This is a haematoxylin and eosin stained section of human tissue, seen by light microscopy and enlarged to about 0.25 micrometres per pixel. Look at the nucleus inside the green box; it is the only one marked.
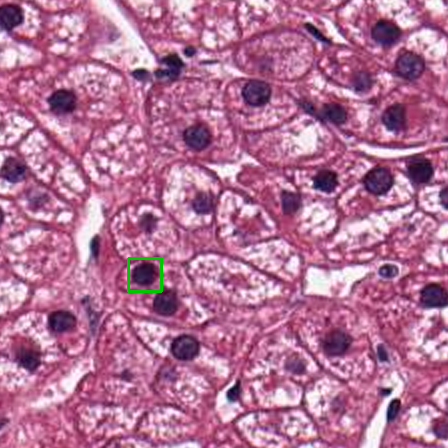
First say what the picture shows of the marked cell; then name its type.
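The nucleus is round, dark and evenly stained, about the same size as the nuclei of the neighbouring cells. Another round dark nucleus sits just below and to the right of it, close by, with only a little cytoplasm between the two. The cytoplasm around the nucleus is pink and finely bubbly, denser and less pale than the foamy cytoplasm of the cells to its right. The cell is packed among similar polygonal cells, with thin pink borders separating it from its neighbours. It is an adrenal cortical cell.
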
